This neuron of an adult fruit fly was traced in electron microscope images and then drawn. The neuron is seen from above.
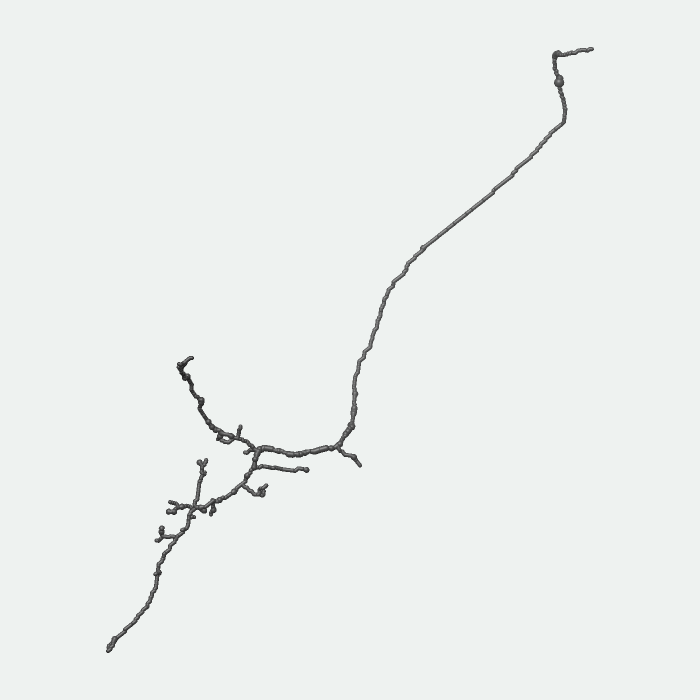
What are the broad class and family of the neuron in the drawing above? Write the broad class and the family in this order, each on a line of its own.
sensory neuron entering the nerve cord
class mechanosensory tactile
